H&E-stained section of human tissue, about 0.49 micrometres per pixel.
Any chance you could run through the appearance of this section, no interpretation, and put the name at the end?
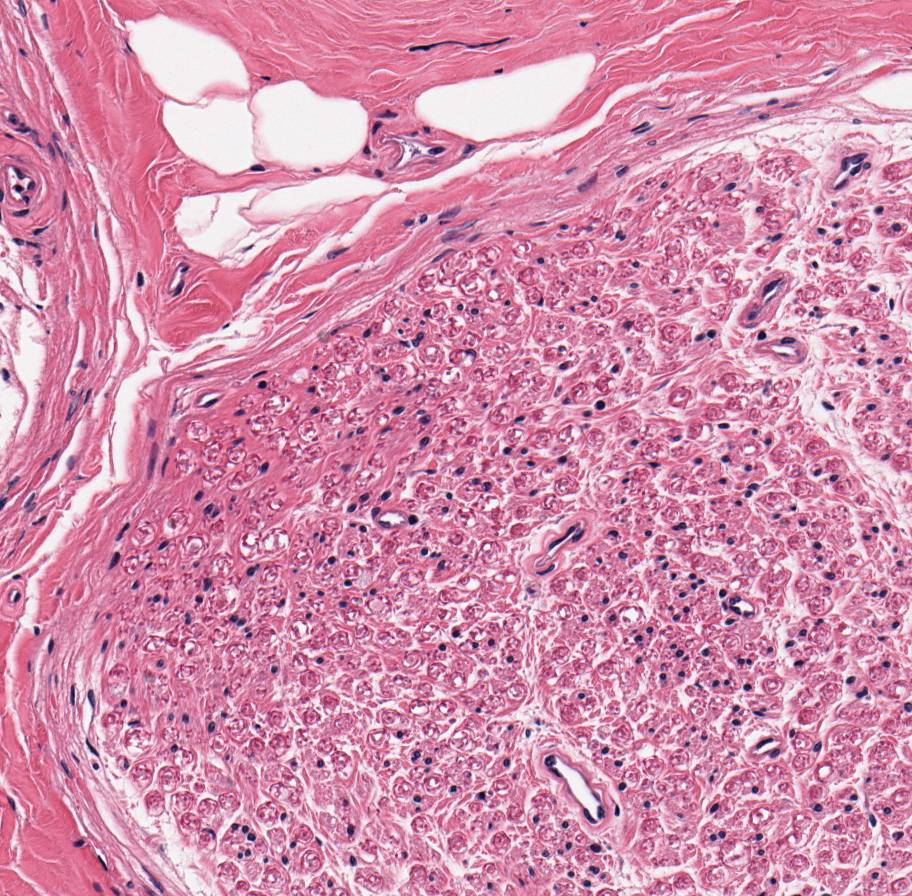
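See the lower right two-thirds: a large rounded compartment packed with myelinated nerve fibres cut across, each a pink central dot inside a pale ring. A layered sheath of flattened cells with thin elongated nuclei wraps its upper and left border. This is the tibial nerve.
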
